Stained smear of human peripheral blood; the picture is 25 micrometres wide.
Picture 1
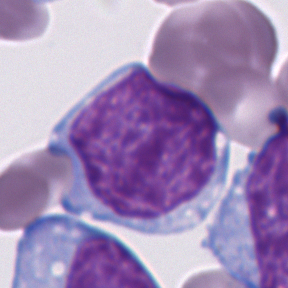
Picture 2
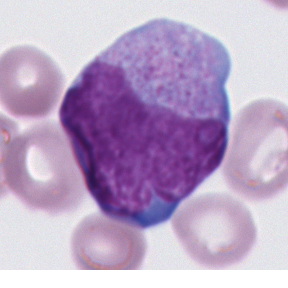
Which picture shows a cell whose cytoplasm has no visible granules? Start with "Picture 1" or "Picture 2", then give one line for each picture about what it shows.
Picture 1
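In picture 1: No granules are visible in the cytoplasm.
In picture 2: Fine pinkish-purple granules are scattered through the pale cytoplasm at the upper right.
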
